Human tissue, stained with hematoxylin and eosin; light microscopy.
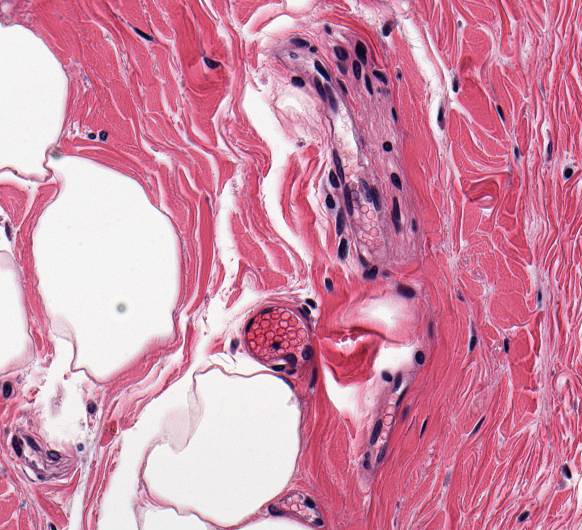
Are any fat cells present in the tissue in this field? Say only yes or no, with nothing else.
Yes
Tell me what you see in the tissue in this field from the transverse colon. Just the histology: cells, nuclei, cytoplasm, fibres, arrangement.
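Look first at the right and upper parts of the field: dense pink collagen bundles fill them. On the right, notice that these wavy bundles run mainly from top to bottom. Between the bundles you'll find small dark elongated nuclei, only sparsely scattered. Now move to the lower centre, where a small round vessel is packed with red blood cells.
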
